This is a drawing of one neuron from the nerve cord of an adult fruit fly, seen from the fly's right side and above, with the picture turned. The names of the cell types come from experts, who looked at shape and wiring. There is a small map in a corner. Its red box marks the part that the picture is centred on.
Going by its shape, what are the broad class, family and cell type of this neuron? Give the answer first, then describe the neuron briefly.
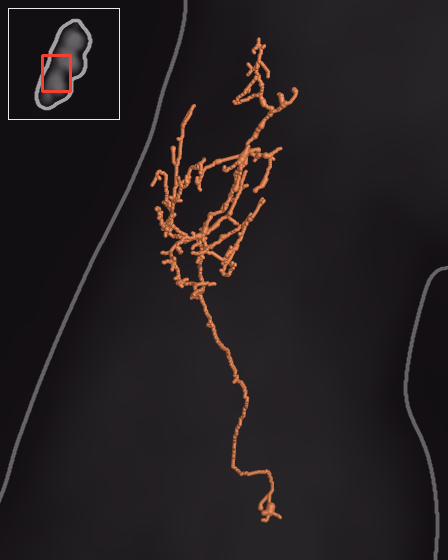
It is a nerve-cord intrinsic neuron. The family is hemilineage 16B. It is of cell type IN16B111. Dozens of branch ends can be seen. In this view it is more than twice as tall as it is wide.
